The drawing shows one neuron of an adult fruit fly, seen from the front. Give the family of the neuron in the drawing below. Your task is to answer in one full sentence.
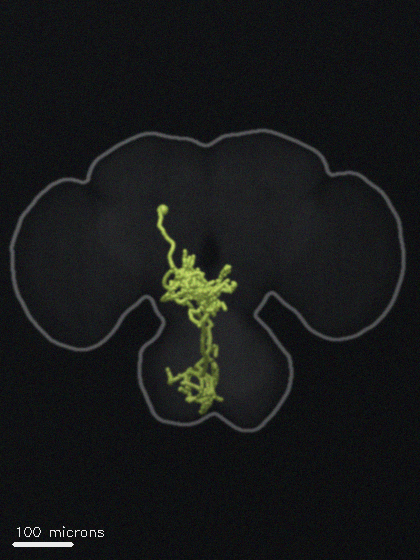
Family hemilineage 17A is assigned to this neuron.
